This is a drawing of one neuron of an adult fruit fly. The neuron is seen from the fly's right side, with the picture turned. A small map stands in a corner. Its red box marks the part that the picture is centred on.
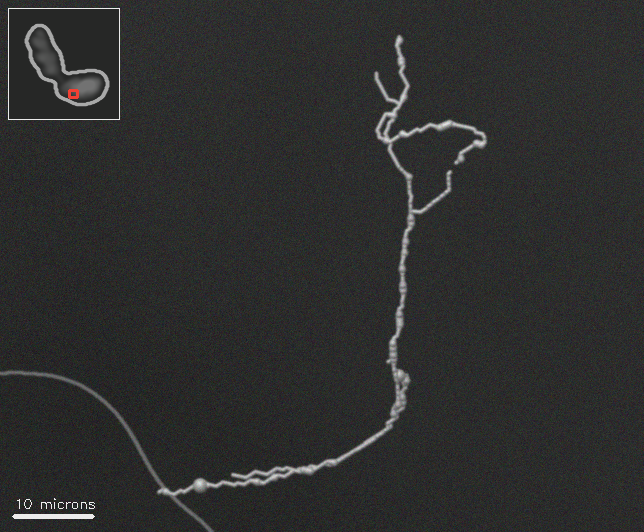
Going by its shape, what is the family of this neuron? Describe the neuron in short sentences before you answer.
No cell body is drawn. By the scale bar it is about 60 microns tall in this view. It has a dozen or fewer branch ends. Its broad class is sensory neuron entering the brain. The name of its family is class mechanosensory.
